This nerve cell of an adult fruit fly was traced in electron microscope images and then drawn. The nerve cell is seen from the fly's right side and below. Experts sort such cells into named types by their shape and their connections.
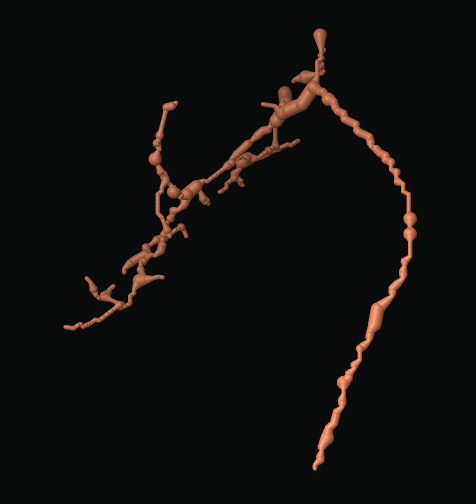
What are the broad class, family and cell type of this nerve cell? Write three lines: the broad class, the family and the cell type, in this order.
sensory neuron entering the brain
class mechanosensory
BM_MaPa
